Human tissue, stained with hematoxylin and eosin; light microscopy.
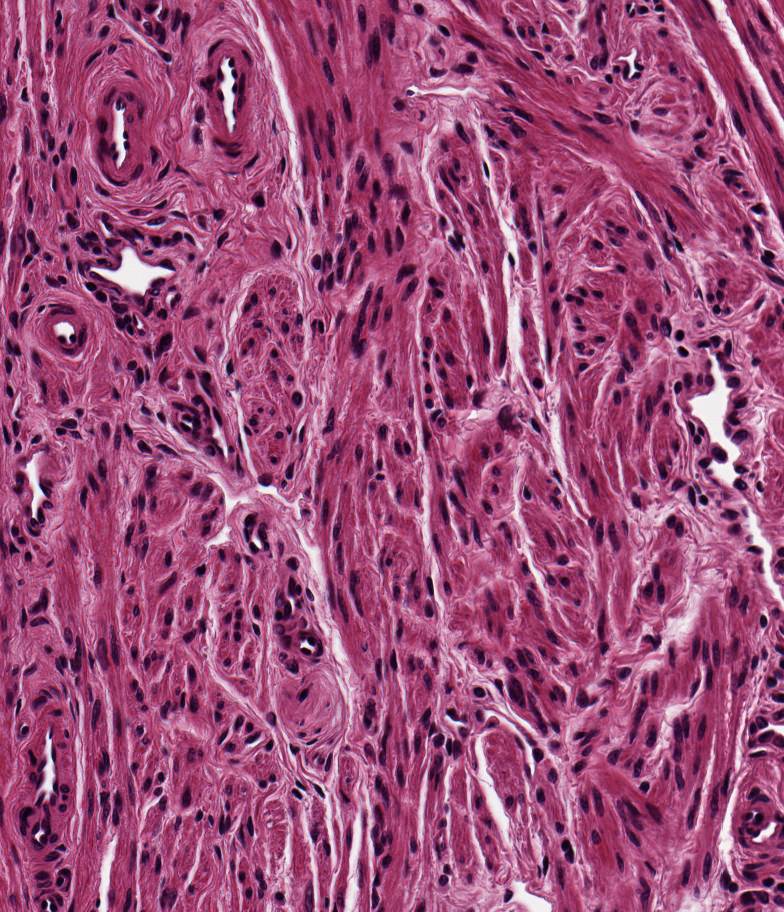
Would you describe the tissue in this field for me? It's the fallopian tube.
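Interlacing bundles of smooth muscle, running in differing directions, make up the entire field. The smooth muscle cells have elongated, blunt-ended, cigar-shaped nuclei within pink fibrillar cytoplasm. Certain bundles, including those left of centre and in the lower centre, are cut across and show rounded nuclei among the lengthwise bundles. At the upper left lie small thick-walled arterioles with concentric walls and narrow slit-like lumens.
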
